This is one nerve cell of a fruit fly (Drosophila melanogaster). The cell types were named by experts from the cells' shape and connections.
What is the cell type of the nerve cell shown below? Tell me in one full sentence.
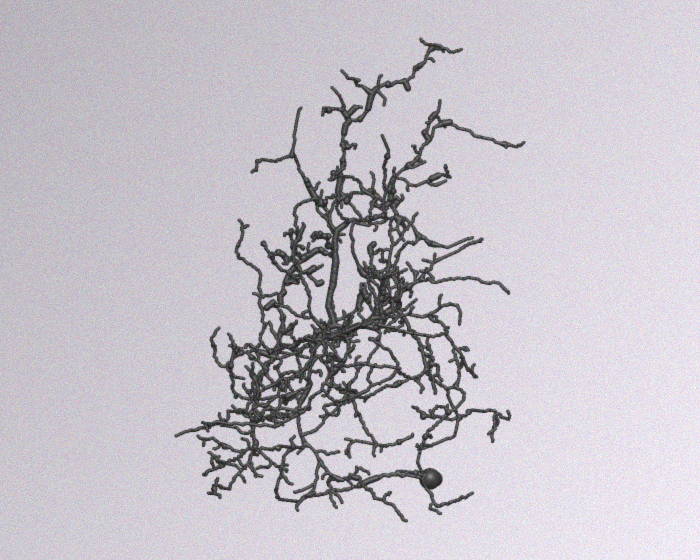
This nerve cell belongs to the cell type IN13A015.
